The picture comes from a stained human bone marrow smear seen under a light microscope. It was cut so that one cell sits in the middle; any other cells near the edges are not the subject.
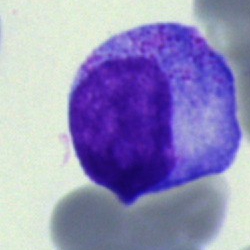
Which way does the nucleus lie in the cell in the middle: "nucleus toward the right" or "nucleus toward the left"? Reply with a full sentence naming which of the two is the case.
The cell has its nucleus positioned toward the left.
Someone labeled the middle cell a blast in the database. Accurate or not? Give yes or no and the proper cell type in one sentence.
No, the cell in the middle is a promyelocyte; it is not a blast.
